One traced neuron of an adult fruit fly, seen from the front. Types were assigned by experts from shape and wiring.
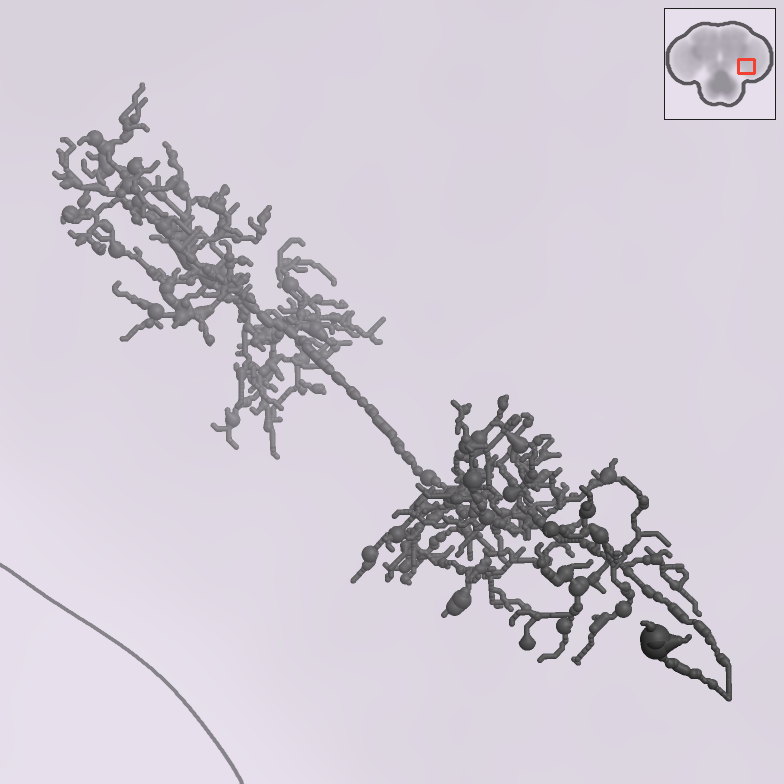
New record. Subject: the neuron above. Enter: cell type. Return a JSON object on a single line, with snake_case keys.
{"cell_type": "TmY15"}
